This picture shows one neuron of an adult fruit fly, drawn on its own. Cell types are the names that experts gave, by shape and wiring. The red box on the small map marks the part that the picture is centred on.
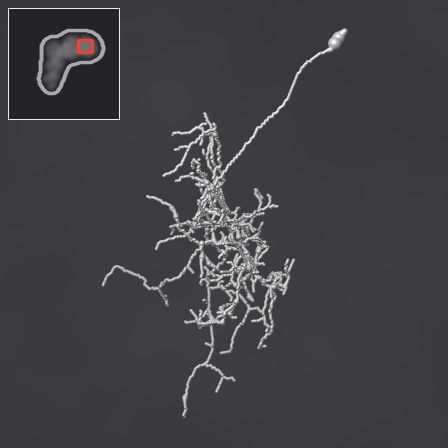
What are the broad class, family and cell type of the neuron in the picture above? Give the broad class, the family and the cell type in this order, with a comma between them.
central-brain intrinsic neuron, hemilineage EBa1, CB2018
